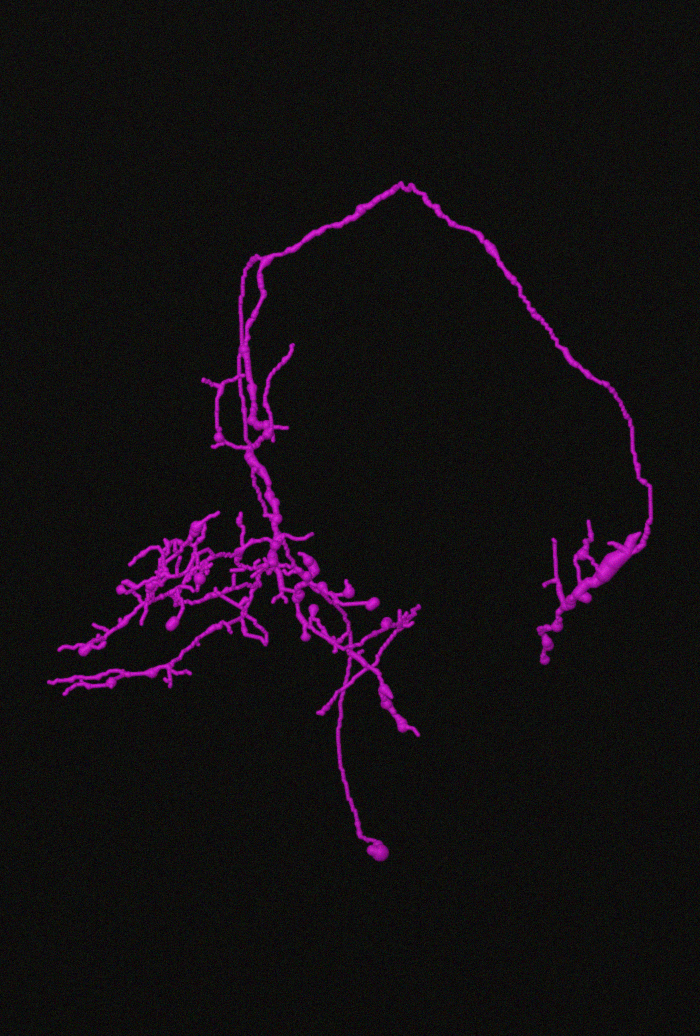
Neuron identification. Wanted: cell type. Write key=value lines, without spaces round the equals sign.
cell_type=IN02A034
